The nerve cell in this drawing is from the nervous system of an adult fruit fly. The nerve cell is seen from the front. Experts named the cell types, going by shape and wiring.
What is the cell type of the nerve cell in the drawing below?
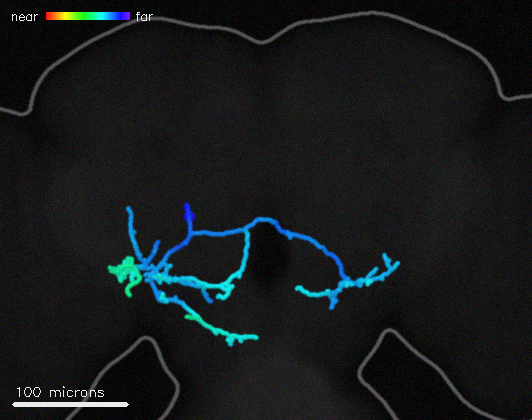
CB2935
